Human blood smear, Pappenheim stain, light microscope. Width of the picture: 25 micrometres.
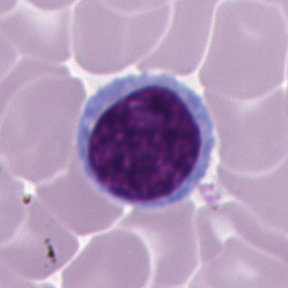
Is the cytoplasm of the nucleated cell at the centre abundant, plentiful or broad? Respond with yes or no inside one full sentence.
No, the cytoplasm of this cell is scant, not abundant.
